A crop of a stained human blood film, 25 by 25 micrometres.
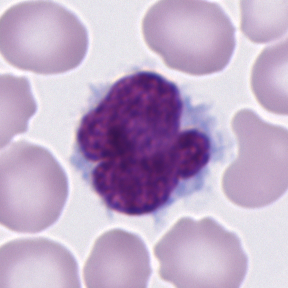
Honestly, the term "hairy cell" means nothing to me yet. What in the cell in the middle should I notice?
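Fine, hair-like pale blue projections fringe most of the cell's edge.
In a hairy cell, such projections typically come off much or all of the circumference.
Goes with hairy cell; the outline is accordingly irregular and ragged, not smooth.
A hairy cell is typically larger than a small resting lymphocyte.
This cell measures about 13 micrometres across.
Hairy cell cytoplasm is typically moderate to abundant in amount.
Does not fit: here the cytoplasm is only a scant pale blue rim, and the nucleus, about 12 micrometres across, fills about 80% of the cell's area. No granules seen in the cytoplasm.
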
